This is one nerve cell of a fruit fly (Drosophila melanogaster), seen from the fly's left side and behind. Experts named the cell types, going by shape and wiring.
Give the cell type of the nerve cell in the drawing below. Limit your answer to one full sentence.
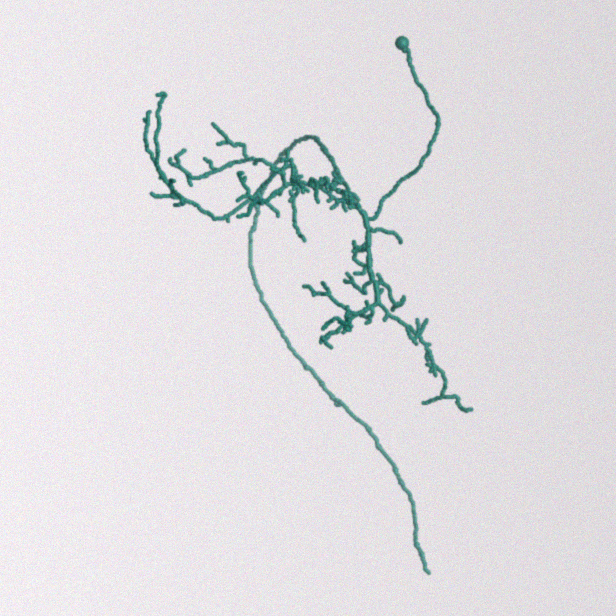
The cell type to which this nerve cell belongs is CL205.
